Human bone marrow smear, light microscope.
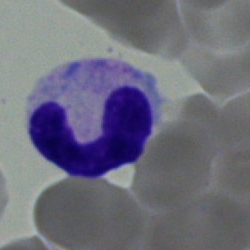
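Band neutrophil, the central cell here. Its outline looks round and smooth to me. The nucleus seems to be one curved band, bent into a U with both ends pointing upward. I can't make out any nucleoli in it. The cytoplasm appears filled with fine, small granules.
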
